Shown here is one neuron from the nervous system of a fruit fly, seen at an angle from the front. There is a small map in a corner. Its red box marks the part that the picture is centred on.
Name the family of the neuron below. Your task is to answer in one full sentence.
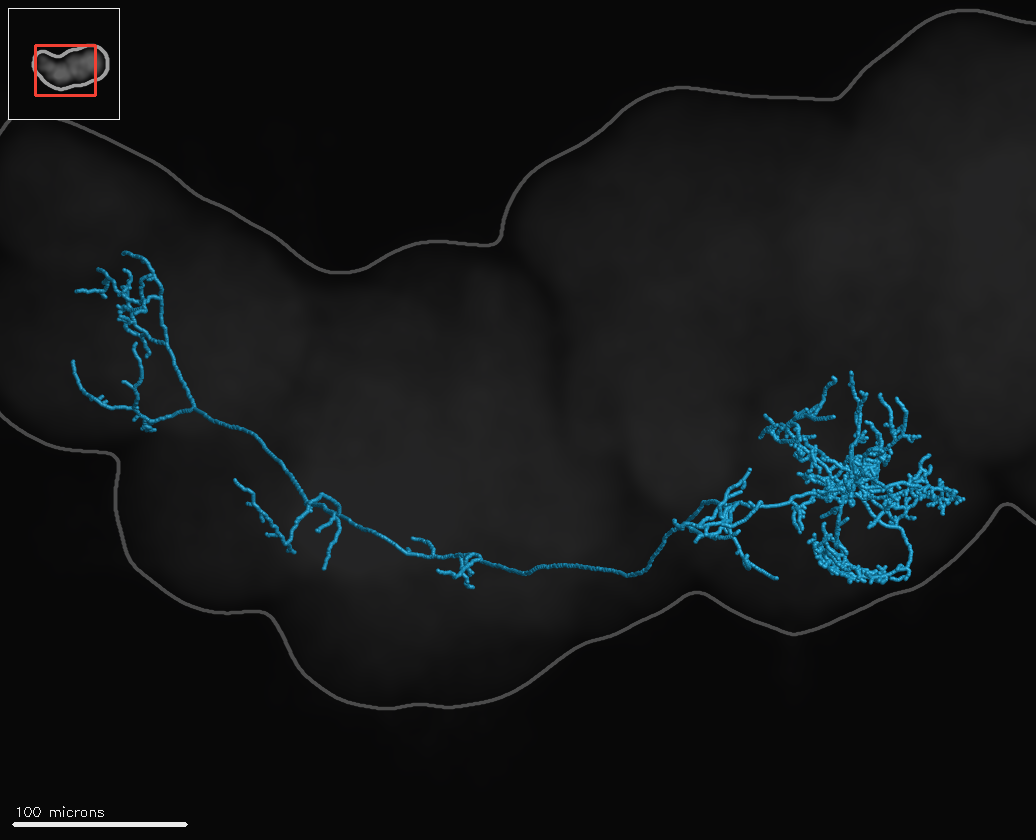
The neuron here is of family hemilineage LB7.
